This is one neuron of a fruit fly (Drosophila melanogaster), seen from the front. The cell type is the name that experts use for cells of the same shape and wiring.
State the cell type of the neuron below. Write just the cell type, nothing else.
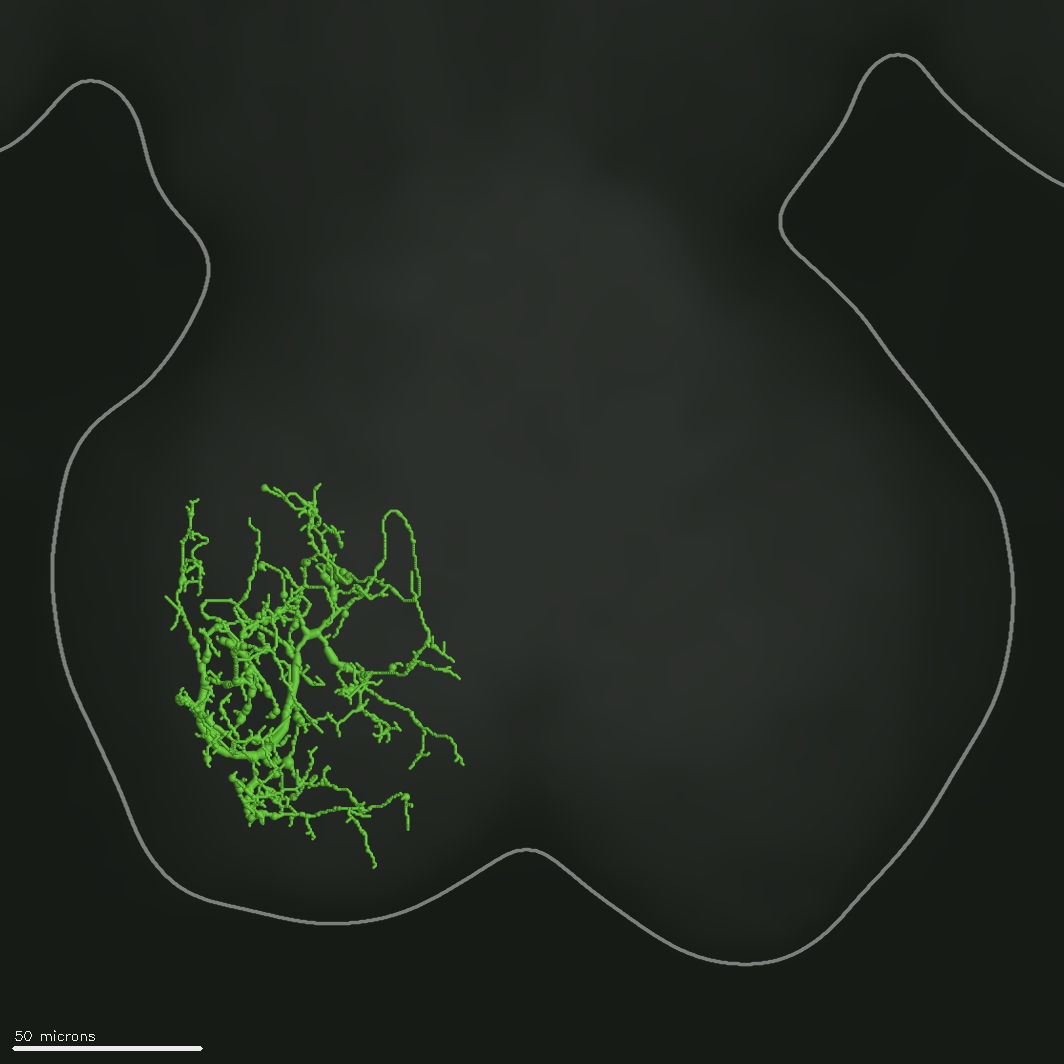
IN03A031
